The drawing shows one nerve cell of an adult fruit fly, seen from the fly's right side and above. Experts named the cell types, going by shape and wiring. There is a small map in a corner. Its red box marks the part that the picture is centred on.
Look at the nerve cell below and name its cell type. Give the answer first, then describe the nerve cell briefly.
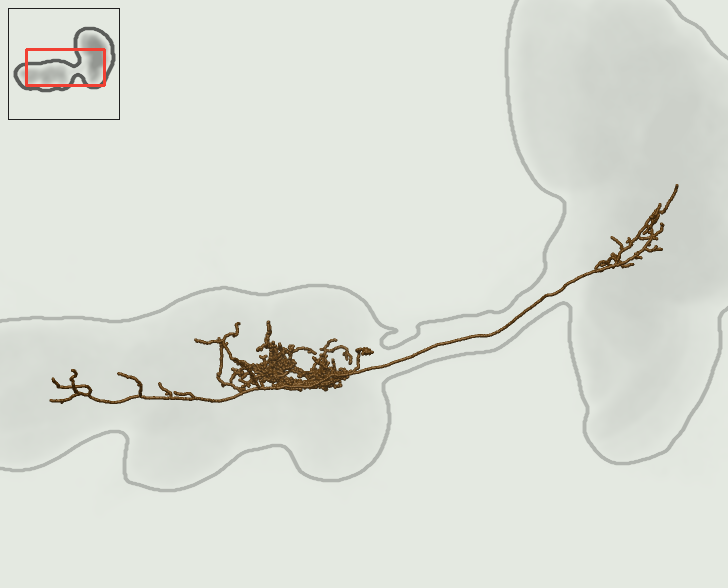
Its cell type is AN17A003. Its broad class is ascending neuron. As drawn here it is more than twice as wide as it is tall.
